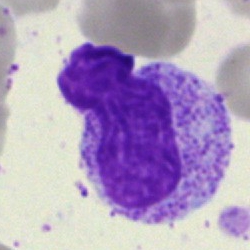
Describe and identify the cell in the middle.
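Nucleus irregular and folded, notched at its upper edge. Stains deep, dark purple throughout. Cytoplasm on a pale greyish-blue background, filled with many fine purple granules. Cell is a myelocyte.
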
